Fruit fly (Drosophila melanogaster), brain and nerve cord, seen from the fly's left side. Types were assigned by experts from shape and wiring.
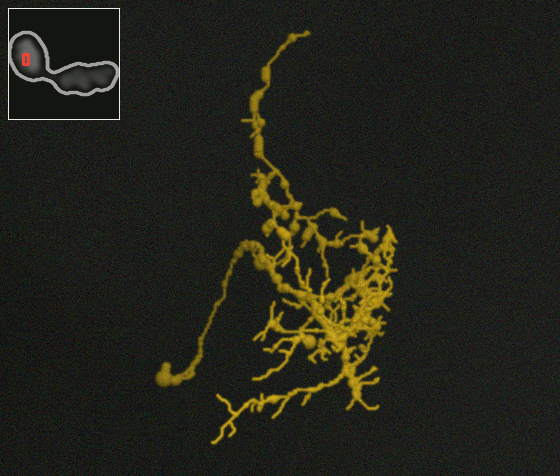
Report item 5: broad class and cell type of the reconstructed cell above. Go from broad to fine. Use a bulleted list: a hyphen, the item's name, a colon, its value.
- broad class: central-brain intrinsic neuron
- cell type: WED065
